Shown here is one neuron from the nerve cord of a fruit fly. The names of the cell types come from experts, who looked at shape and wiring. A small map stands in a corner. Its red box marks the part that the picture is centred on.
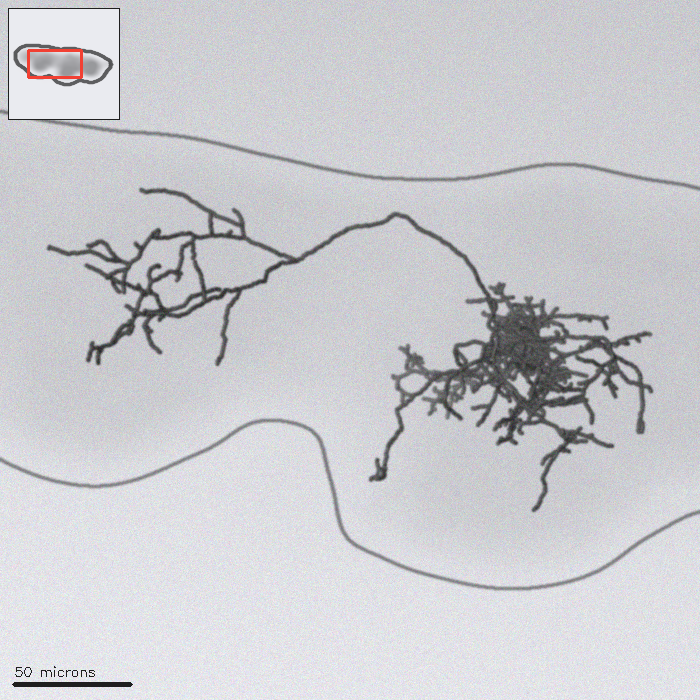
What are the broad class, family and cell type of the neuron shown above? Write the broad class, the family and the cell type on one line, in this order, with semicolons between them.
nerve-cord intrinsic neuron; hemilineage 12A; IN12A001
